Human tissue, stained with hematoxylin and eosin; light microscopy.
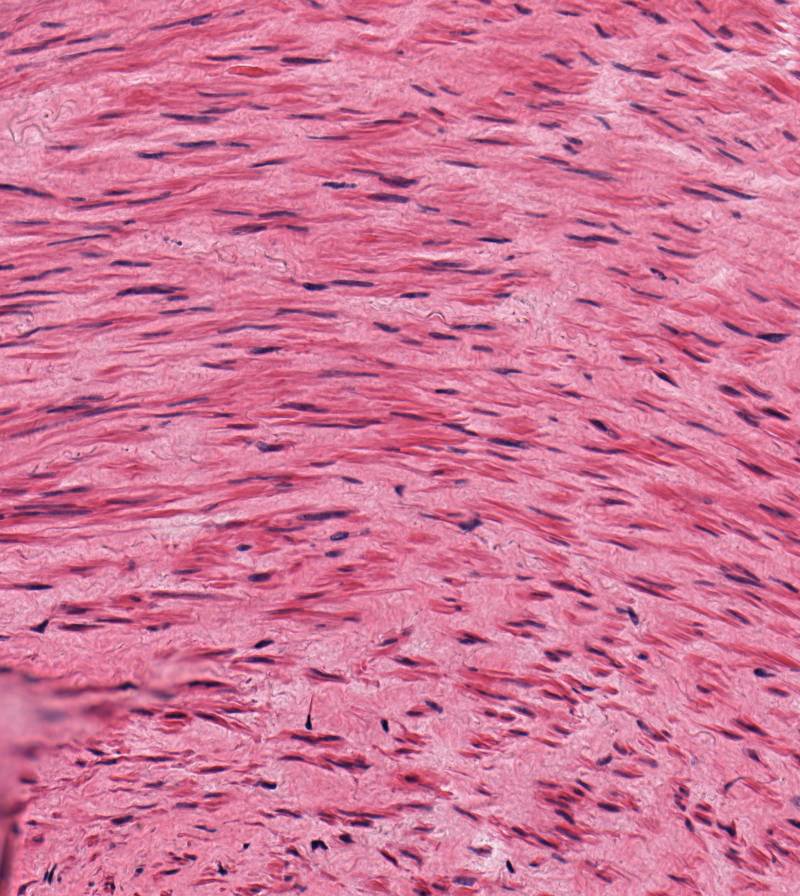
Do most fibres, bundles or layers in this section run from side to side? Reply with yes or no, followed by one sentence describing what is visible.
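Yes. Most of the spindle cells run from side to side across the field rather than from top to bottom.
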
